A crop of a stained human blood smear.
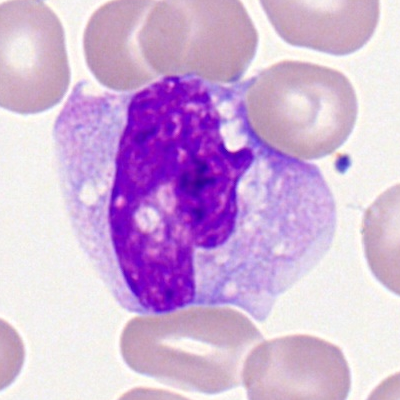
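Monocyte. Nucleus elongated, indented along its right side. Chromatin lacy, paler patches between darker strands. Cytoplasm finely dusty, no coarse granules. Several small clear vacuoles in the cytoplasm.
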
